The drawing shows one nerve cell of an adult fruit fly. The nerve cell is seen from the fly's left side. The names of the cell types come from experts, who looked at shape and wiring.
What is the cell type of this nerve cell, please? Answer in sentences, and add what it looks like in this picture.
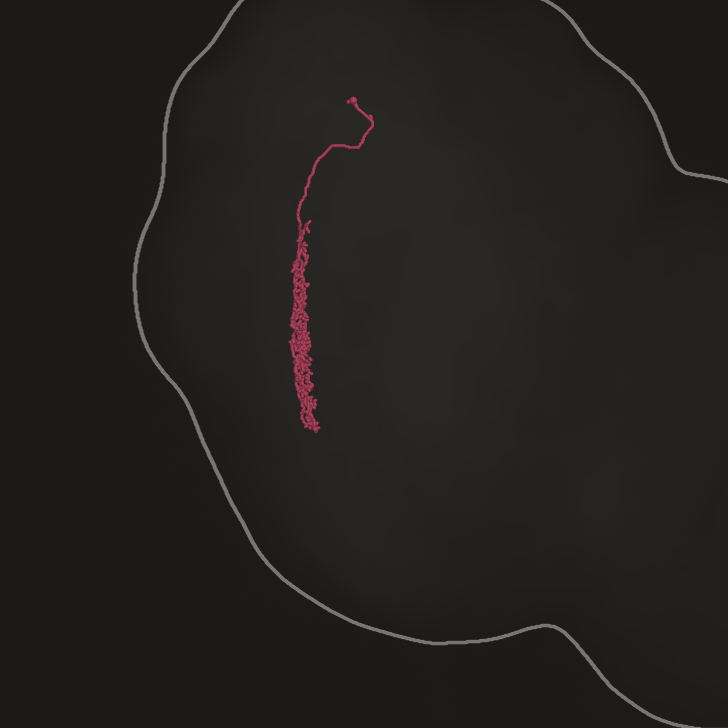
Its cell type is Pm2a. This is an optic-lobe intrinsic neuron. The cell body can be seen at the top of the picture. In this view it is more than twice as tall as it is wide.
